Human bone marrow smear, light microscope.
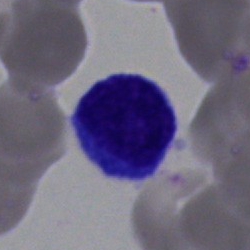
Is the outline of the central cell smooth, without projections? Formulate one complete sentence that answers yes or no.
Yes, this cell's outline runs smooth, without projections.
